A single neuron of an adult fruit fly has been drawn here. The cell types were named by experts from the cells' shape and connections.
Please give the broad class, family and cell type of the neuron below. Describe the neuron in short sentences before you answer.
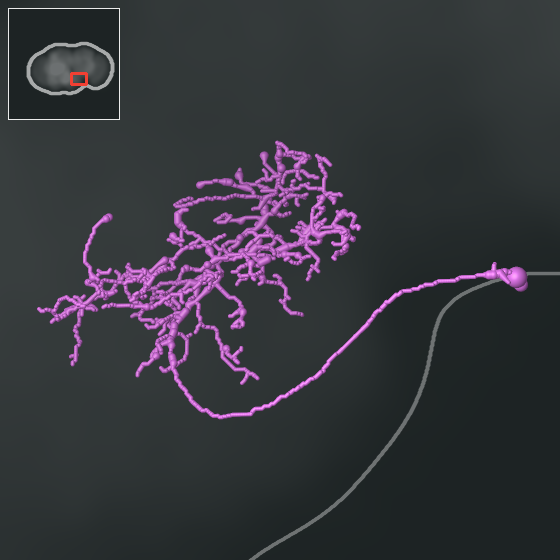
The cell body can be seen on the right of the picture. The picture shows dozens of branch ends. It is a central-brain intrinsic neuron. The family is hemilineage MD_SA1. The cell type is GNG406.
